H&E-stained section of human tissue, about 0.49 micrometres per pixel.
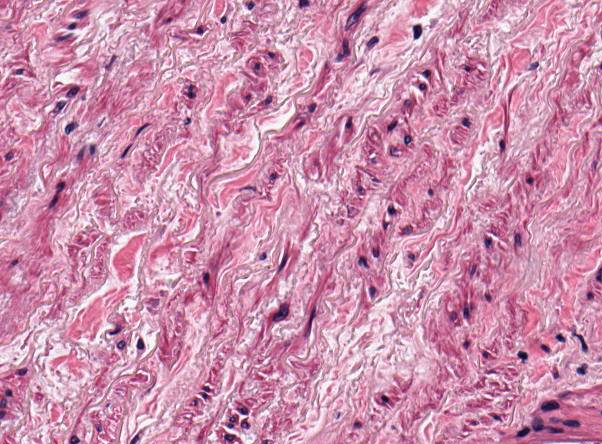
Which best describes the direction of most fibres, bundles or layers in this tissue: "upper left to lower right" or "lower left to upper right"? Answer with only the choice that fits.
Lower left to upper right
